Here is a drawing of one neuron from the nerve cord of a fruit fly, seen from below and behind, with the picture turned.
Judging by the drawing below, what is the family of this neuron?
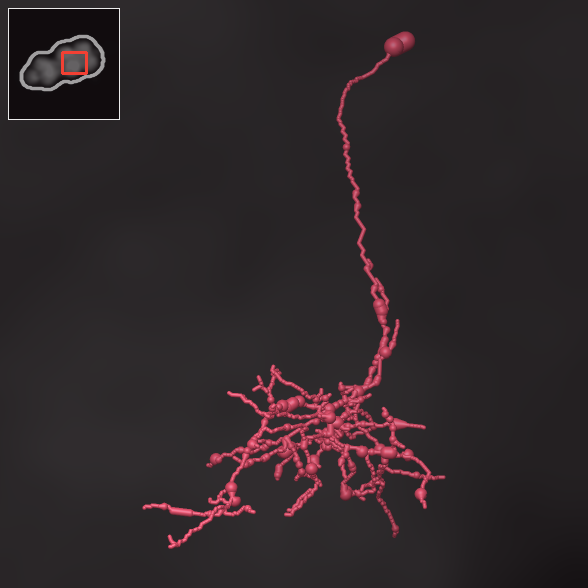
hemilineage 14A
